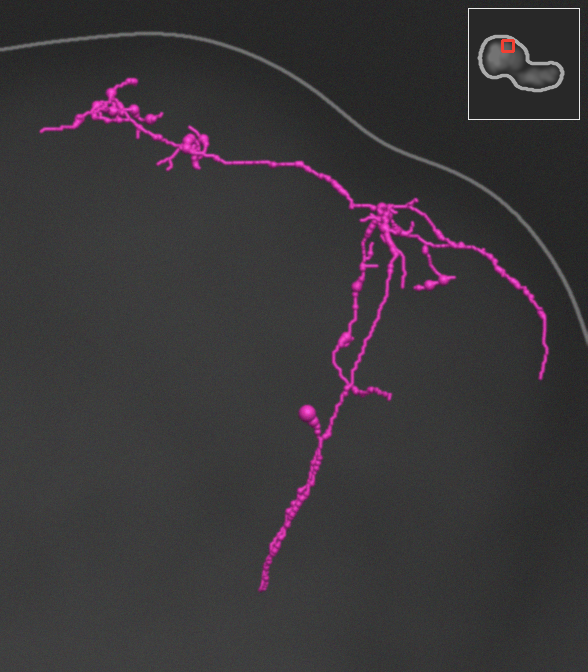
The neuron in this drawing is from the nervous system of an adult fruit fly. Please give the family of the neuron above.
hemilineage VPNl&d1_dorsal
